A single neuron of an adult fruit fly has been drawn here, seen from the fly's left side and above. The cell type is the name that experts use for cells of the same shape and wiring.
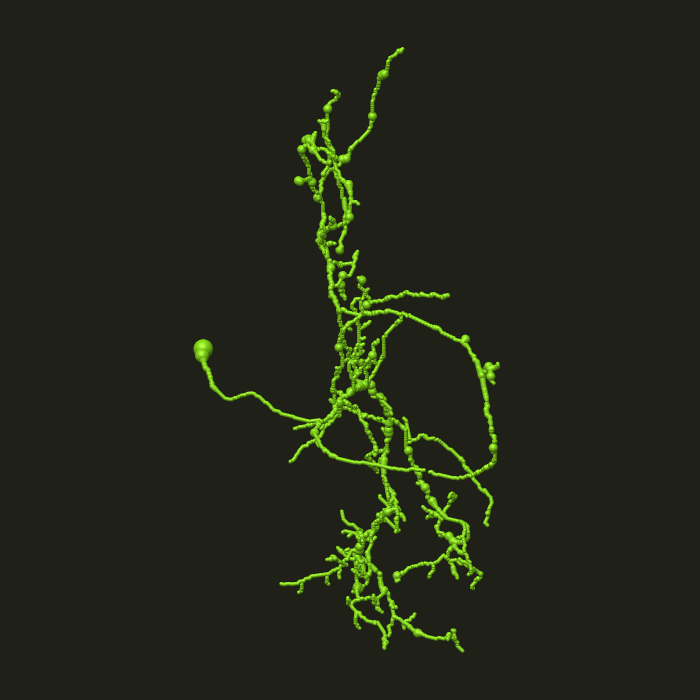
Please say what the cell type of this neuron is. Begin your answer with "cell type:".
cell type: AVLP225_b2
